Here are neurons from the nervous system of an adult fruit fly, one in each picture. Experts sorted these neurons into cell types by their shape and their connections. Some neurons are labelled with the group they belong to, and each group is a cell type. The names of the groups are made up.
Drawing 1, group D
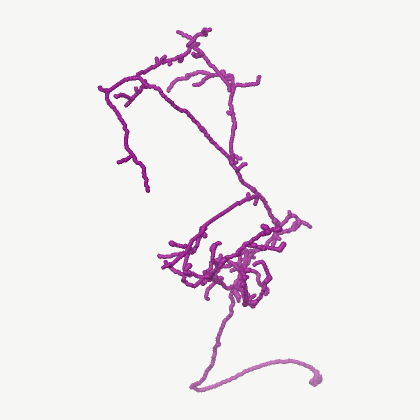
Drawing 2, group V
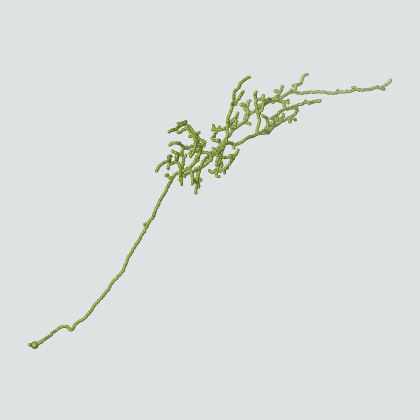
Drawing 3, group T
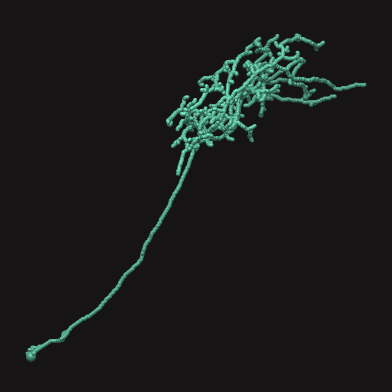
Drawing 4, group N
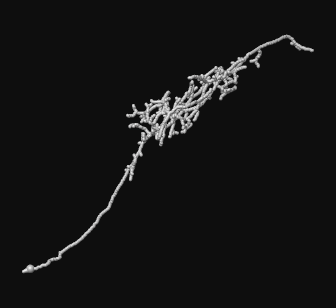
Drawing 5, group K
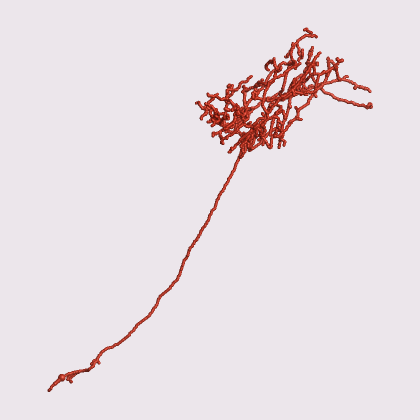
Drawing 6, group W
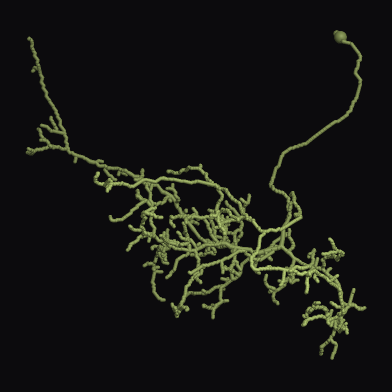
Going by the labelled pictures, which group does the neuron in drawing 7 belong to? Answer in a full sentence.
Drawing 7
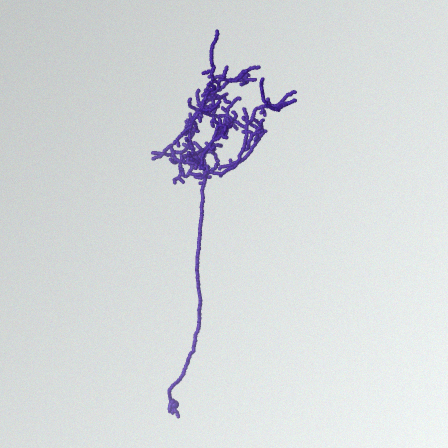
It belongs to group T.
